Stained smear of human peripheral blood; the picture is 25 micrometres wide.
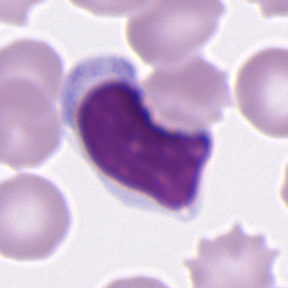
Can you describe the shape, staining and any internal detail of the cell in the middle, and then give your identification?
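Notice how the nucleus fills most of the cell, with a jagged, notched indentation along its upper-right edge. Around it the cytoplasm is pale blue, widest as a band at the upper left of the nucleus. What you are looking at is a typical lymphocyte.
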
